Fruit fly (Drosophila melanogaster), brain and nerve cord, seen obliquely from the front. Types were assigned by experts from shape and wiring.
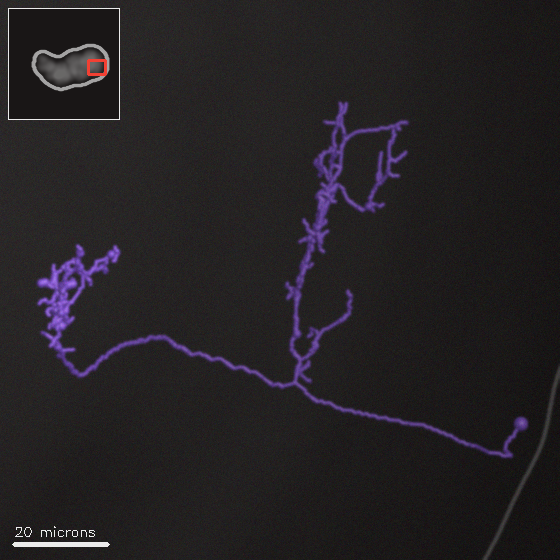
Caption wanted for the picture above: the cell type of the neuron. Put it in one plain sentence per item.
The cell type is Tm33.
